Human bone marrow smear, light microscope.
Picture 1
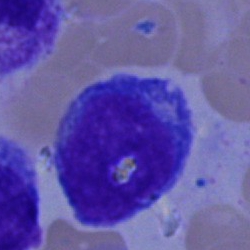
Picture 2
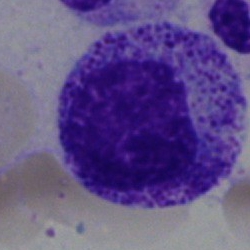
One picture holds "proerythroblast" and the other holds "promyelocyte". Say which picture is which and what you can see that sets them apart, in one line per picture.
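In picture 1 we see a proerythroblast: No distinct granules are seen in the cell.
In picture 2 we see a promyelocyte: Numerous coarse dark purple granules fill the cytoplasm.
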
